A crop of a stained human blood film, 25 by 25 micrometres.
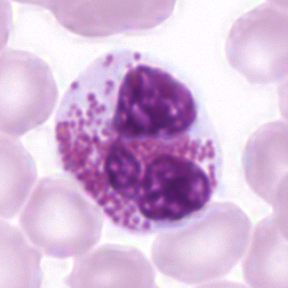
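Eosinophil, centre of the field. First, the outline is round and smooth. Second, no nucleoli are visible in the nucleus. Third, the cytoplasm holds many coarse, round, purplish-pink granules, and these are densest on the left side of the cell.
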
